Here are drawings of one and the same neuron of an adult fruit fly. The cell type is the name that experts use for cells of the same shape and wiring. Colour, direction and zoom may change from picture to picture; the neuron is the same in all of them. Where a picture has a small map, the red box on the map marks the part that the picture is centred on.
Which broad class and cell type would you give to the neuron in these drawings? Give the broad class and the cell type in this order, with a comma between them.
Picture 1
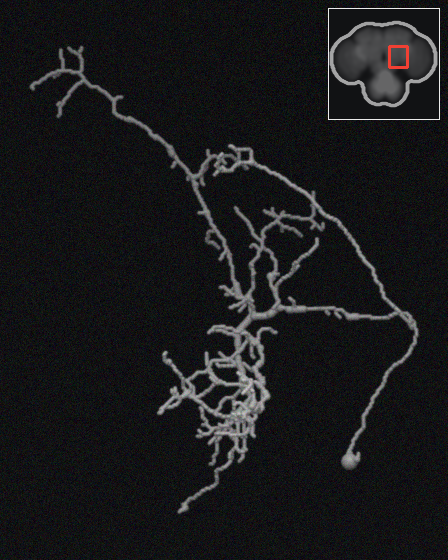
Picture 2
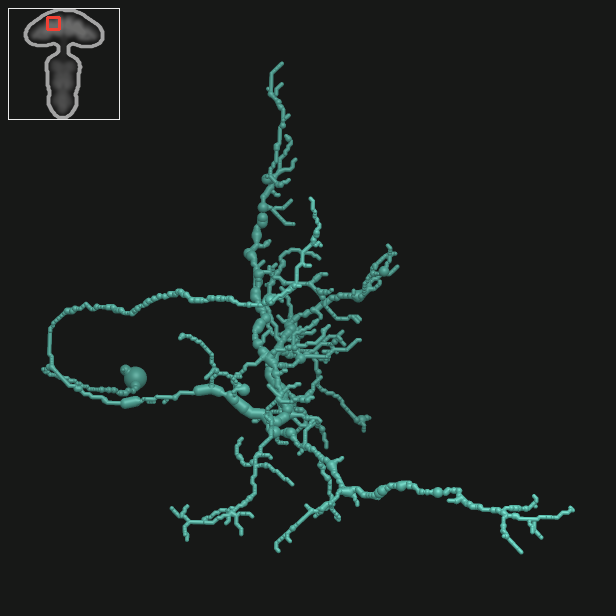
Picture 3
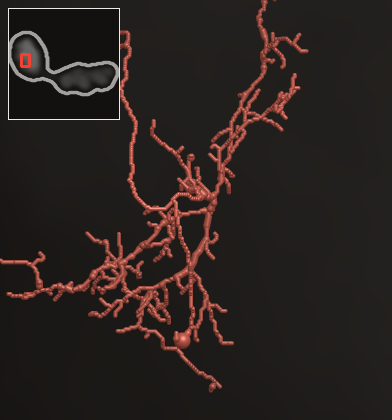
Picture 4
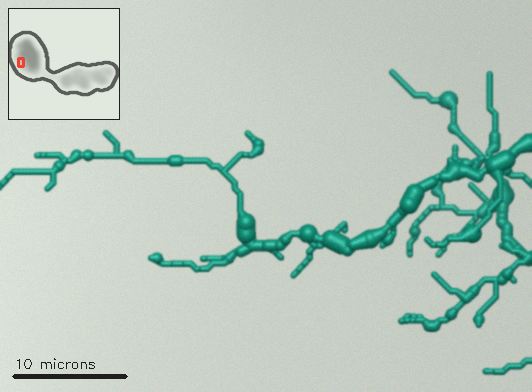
central-brain intrinsic neuron, CB1638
